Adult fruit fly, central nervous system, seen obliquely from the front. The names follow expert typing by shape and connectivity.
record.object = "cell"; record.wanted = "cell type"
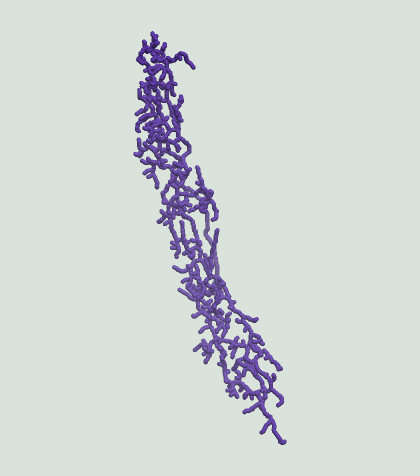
LPi2c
